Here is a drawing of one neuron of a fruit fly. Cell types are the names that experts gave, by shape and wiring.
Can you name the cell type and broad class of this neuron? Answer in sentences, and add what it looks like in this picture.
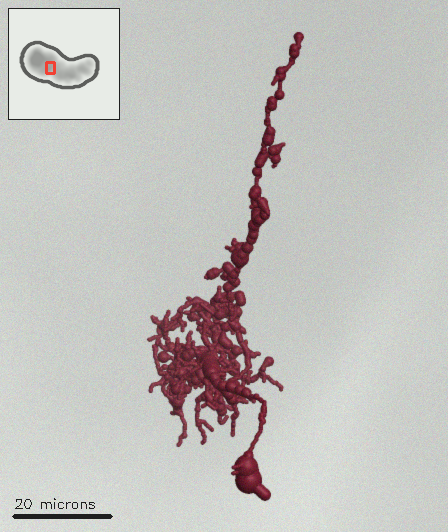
The cell type is WED063_b. Its broad class is central-brain intrinsic neuron. The cell body is at the bottom of the picture. From top to bottom in the picture it spans about 95 microns. The picture shows dozens of branch ends.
